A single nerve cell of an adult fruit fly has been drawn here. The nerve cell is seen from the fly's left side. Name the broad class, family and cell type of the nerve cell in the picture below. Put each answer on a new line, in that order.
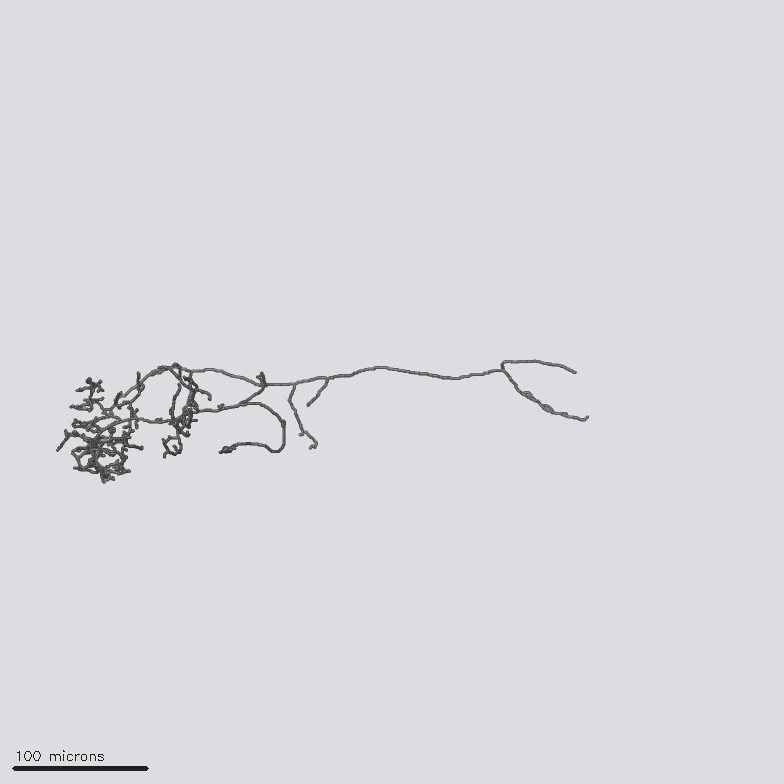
nerve-cord intrinsic neuron
hemilineage 08B
IN08B033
